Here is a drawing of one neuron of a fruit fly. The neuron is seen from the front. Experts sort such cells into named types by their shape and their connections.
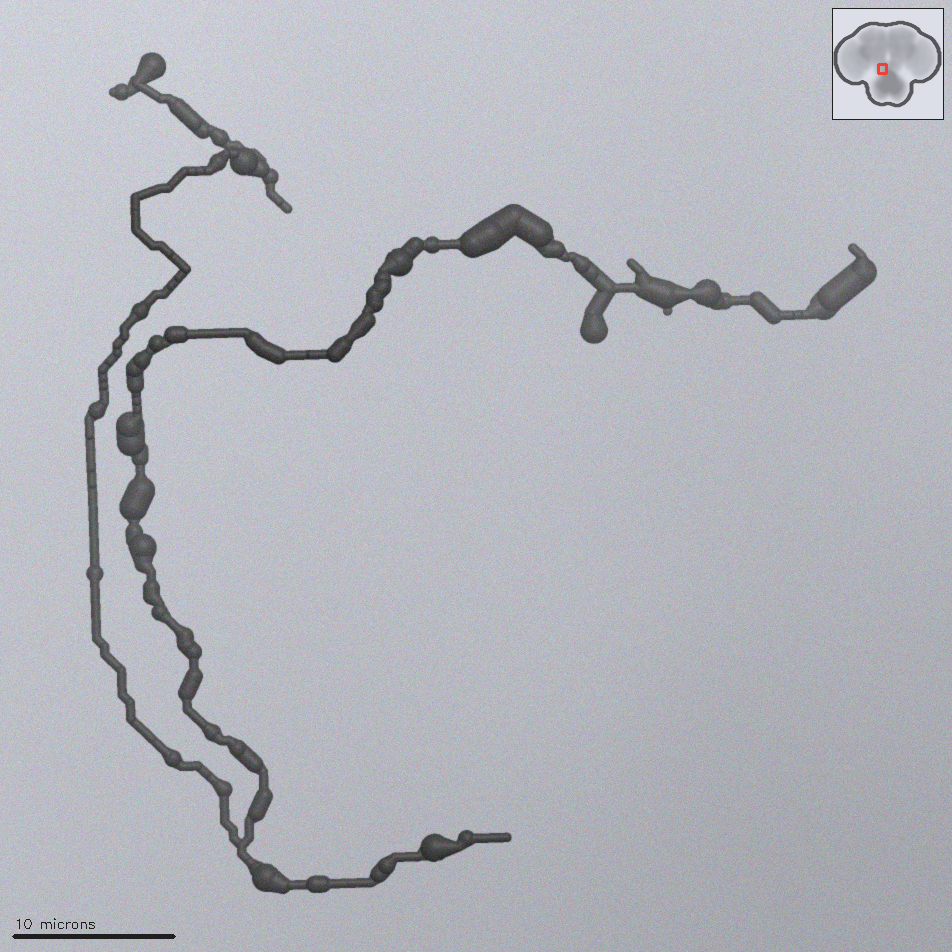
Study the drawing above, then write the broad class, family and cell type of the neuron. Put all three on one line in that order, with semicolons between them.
sensory neuron entering the brain; class mechanosensory; aPhM1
